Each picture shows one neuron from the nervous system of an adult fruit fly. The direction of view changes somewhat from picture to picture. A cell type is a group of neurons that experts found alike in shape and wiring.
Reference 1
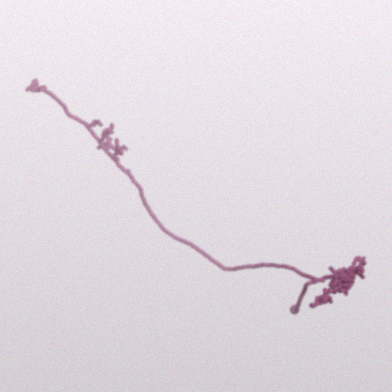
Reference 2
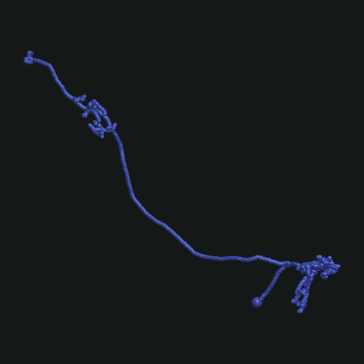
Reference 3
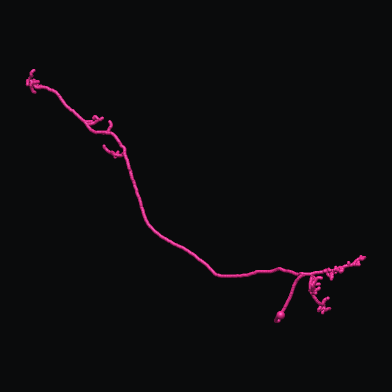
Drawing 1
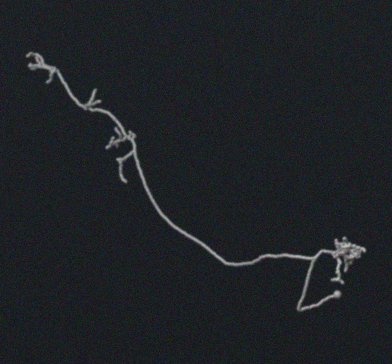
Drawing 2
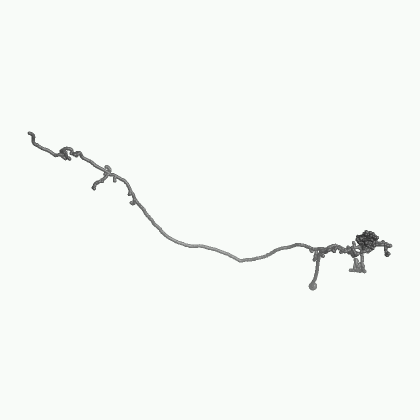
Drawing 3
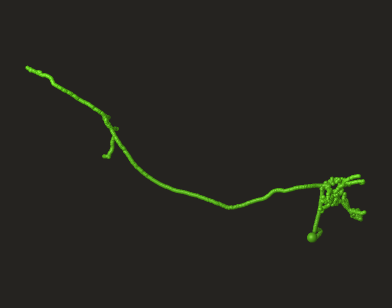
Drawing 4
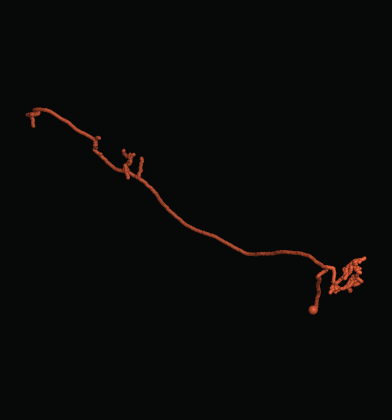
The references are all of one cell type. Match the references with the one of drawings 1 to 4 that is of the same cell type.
4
